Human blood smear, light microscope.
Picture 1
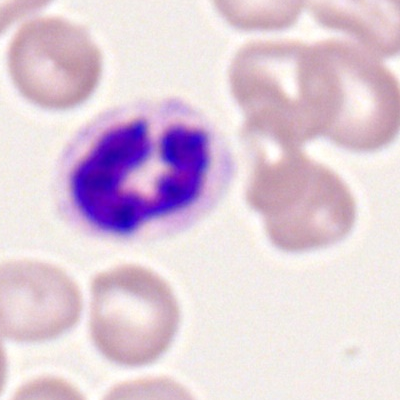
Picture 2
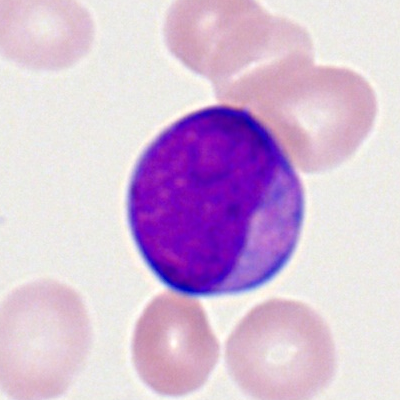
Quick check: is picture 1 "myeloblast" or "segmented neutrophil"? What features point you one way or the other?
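Picture 1 shows a segmented neutrophil, and picture 2 shows a myeloblast. The neutrophil has a roughly round outline, while the myeloblast's is round and smooth, with no projections from its surface. The nucleus of the neutrophil curves into a horseshoe-like shape around a pale central gap. Its chromatin is dark purple and coarsely clumped, and no nucleoli are visible.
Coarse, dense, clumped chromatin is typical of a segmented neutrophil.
Its cytoplasm is pale pinkish-lilac and shows no large coarse granules.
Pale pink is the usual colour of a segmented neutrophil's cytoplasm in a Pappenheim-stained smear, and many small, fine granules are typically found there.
The myeloblast, by contrast, has scant cytoplasm that forms a crescent on the right side of the nucleus, with no vacuoles in it.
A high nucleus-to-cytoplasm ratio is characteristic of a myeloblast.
Red cells touch the myeloblast's edge at the upper right.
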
